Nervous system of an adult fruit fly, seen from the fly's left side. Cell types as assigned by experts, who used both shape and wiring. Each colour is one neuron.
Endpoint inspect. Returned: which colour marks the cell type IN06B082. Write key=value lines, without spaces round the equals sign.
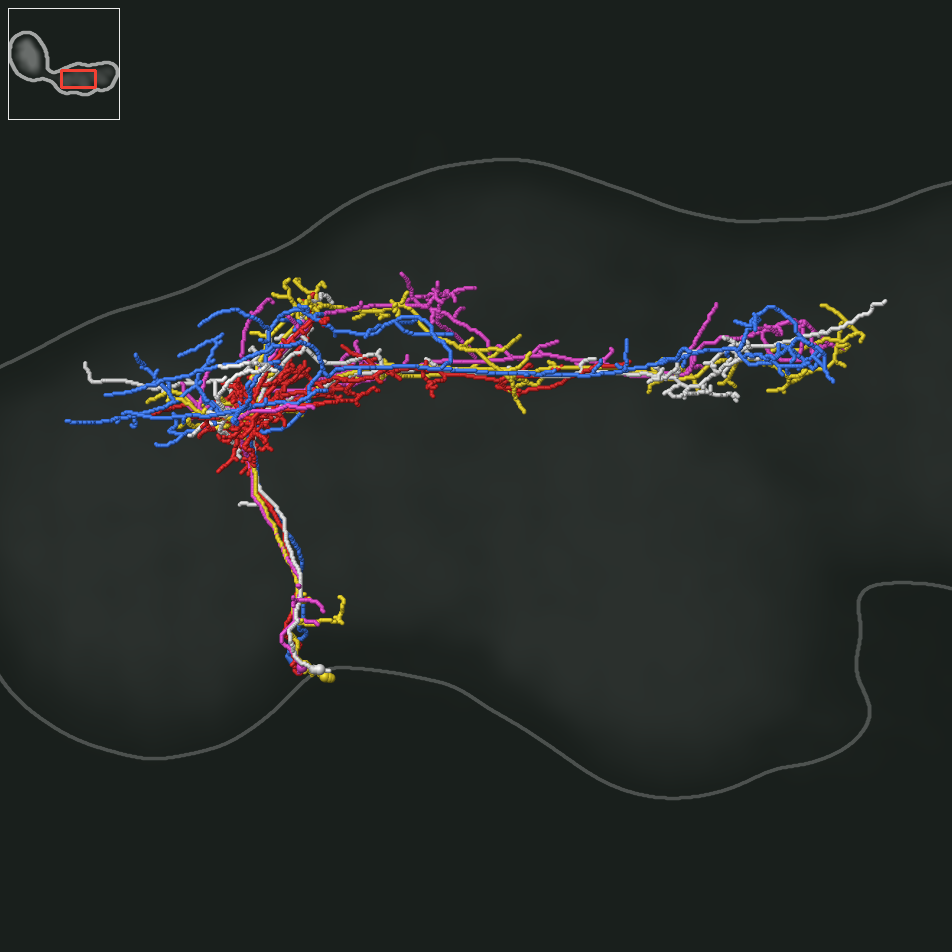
colour=blue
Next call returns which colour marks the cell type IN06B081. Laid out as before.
colour=magenta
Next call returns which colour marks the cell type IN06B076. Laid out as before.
colour=yellow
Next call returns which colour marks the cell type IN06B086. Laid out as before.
colour=white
